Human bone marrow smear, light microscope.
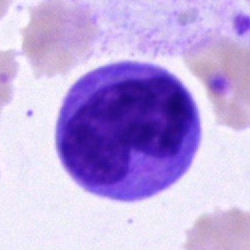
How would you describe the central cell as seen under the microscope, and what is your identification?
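Quick look: there's a deep indentation in the nucleus on its lower right side. Otherwise the nucleus fills most of the cell, so the cytoplasm is only a narrow rim, except at the indentation, where it's paler and lilac against the blue-purple rim. Chromatin's dark purple and coarsely clumped. It's a monocyte.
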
